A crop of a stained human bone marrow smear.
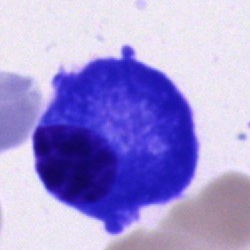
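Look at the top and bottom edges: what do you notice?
Small rounded blebs project from the edge there.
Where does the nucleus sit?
Off-centre, in the lower left of the cell, with dark, clumped chromatin.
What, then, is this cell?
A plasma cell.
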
